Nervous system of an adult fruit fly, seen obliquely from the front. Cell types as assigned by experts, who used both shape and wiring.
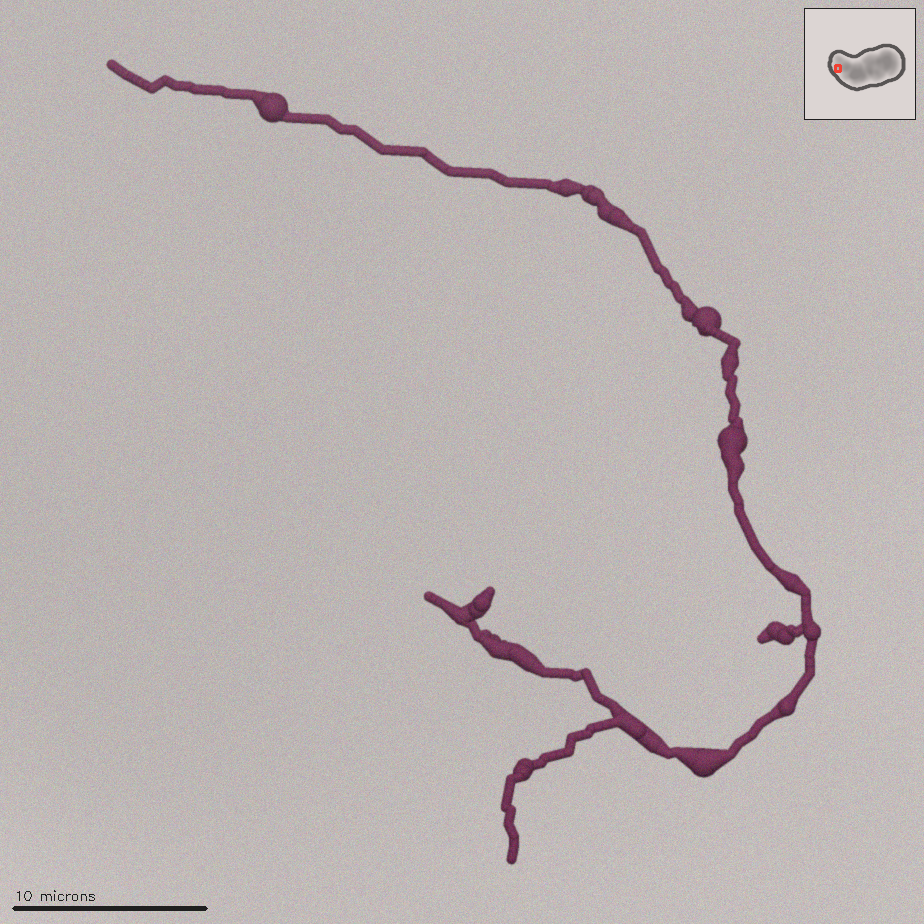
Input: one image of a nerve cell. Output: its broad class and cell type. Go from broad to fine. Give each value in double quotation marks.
"sensory neuron entering the nerve cord", "SNxx33"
